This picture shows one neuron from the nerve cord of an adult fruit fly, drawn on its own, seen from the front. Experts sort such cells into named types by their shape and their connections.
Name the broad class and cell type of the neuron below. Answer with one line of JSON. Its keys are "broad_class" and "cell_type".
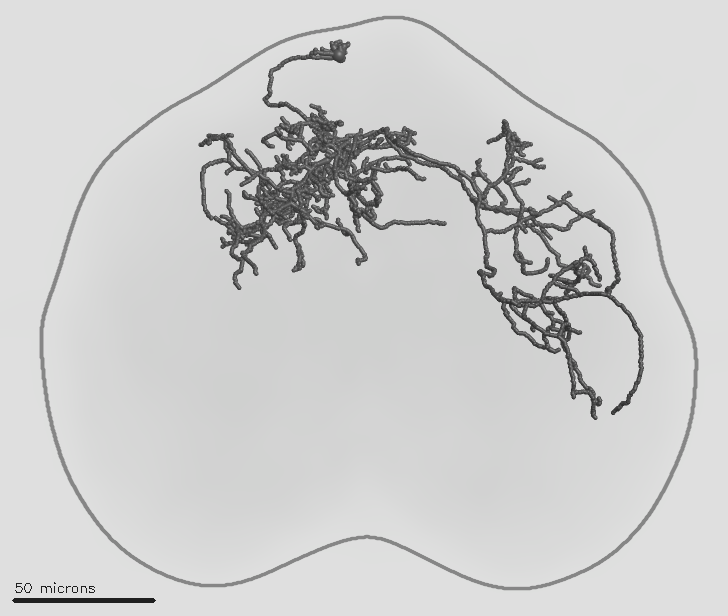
{"broad_class": "nerve-cord intrinsic neuron", "cell_type": "INXXX107"}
